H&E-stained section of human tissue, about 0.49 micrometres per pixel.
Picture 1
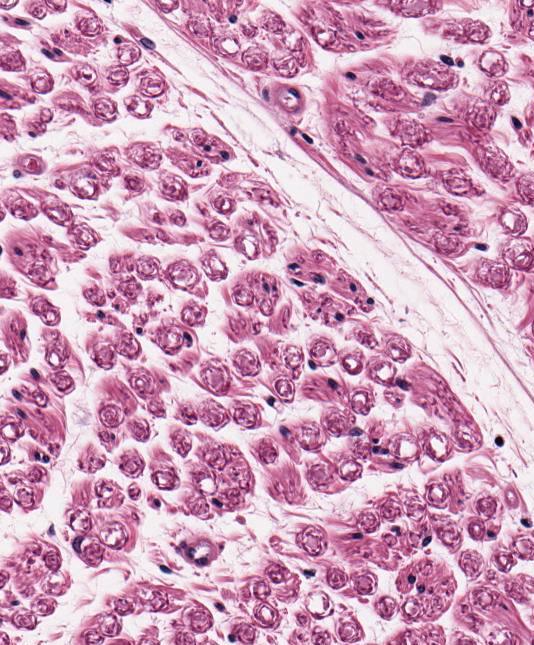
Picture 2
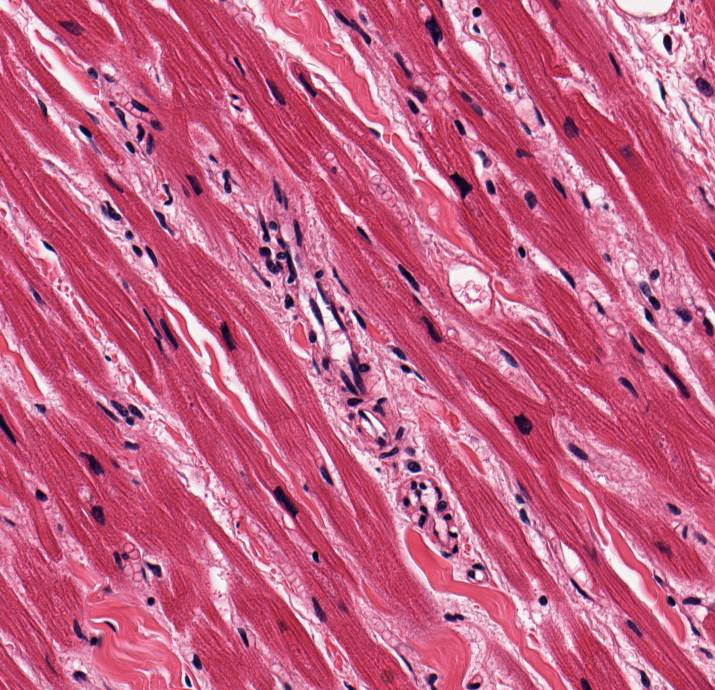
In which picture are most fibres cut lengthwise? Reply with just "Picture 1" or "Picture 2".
Picture 2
